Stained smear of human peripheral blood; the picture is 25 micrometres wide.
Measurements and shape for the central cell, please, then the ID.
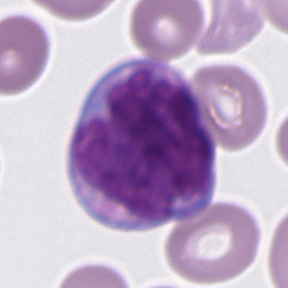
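The outline's roundish and smooth, no surface projections. The nucleus, about 13 micrometres across, fills most of the cell and leaves just a narrow rim of cytoplasm, widest on the left and lower-left side. Chromatin's patchy, darker purple clumps among lighter areas. That one's an atypical promyelocyte.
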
